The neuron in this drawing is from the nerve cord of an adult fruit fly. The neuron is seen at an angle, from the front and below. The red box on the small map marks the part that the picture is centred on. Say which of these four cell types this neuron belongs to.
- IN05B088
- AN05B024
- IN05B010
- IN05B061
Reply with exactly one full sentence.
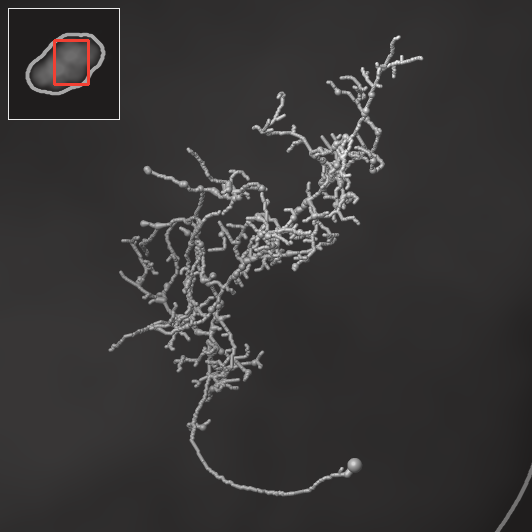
For this neuron, the cell type is IN05B061.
